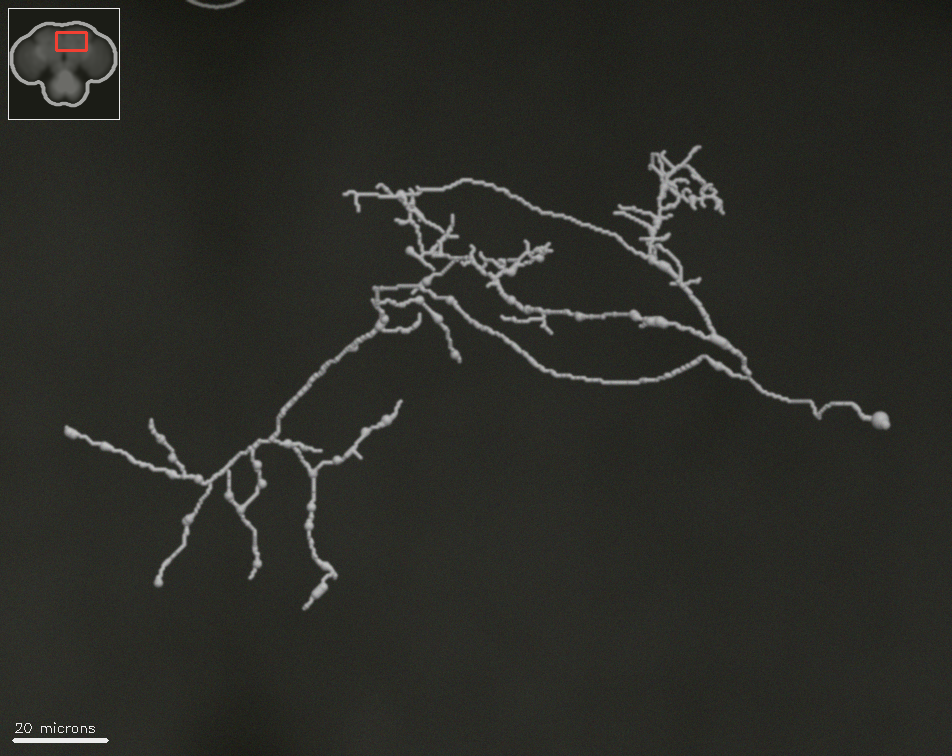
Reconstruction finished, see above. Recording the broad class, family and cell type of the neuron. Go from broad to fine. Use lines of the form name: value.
broad class: central-brain intrinsic neuron
family: hemilineage AOTUv3_dorsal
cell type: SMP020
